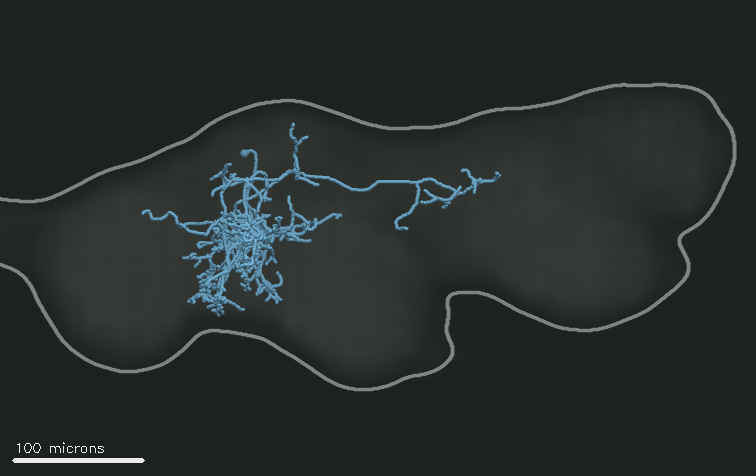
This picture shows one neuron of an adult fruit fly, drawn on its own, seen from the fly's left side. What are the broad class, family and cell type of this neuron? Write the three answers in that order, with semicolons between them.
nerve-cord intrinsic neuron; hemilineage 17A; IN17A042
